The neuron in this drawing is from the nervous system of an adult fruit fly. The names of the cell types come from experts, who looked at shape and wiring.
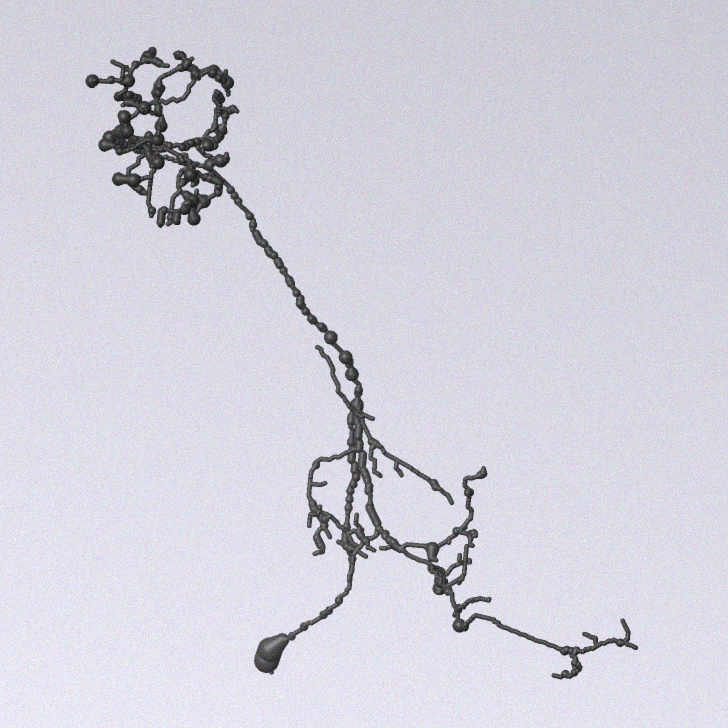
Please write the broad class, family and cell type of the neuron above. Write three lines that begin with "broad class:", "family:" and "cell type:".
broad class: central-brain intrinsic neuron
family: hemilineage EBa1
cell type: ER1_a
